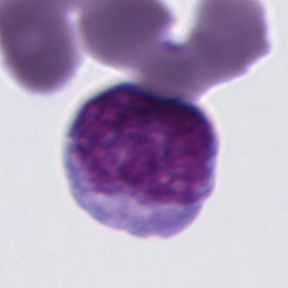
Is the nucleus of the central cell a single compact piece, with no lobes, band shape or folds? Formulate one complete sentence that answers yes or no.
Yes, the nucleus is one compact round, oval or kidney-shaped mass, not lobed or folded.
